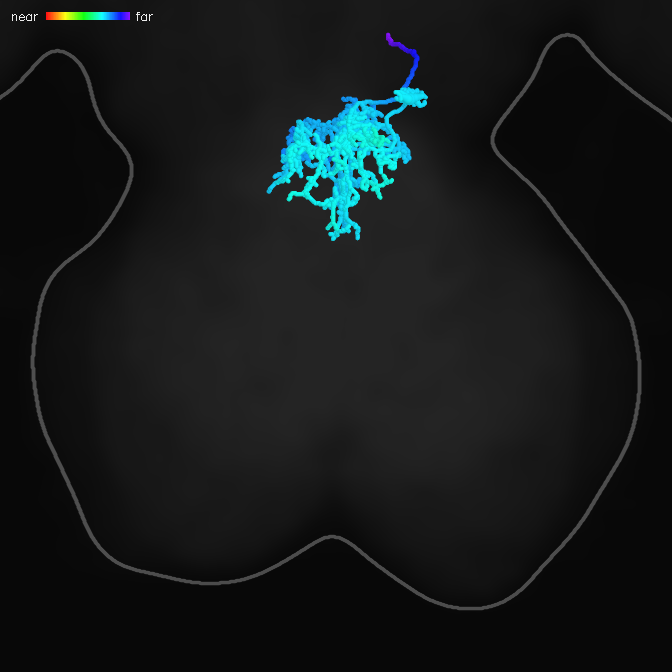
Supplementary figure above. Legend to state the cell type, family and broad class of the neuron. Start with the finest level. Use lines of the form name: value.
cell type: MNad56
family: MNad
broad class: motor neuron of the nerve cord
